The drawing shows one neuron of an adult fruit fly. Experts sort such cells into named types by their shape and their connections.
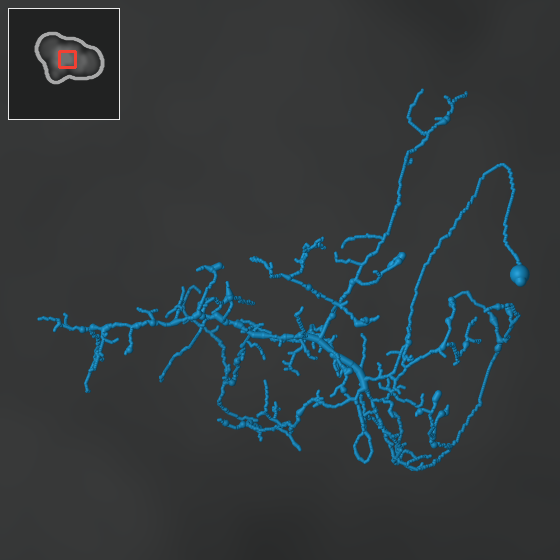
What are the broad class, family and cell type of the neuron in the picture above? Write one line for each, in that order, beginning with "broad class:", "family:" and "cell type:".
broad class: nerve-cord intrinsic neuron
family: hemilineage 08A
cell type: IN08A038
